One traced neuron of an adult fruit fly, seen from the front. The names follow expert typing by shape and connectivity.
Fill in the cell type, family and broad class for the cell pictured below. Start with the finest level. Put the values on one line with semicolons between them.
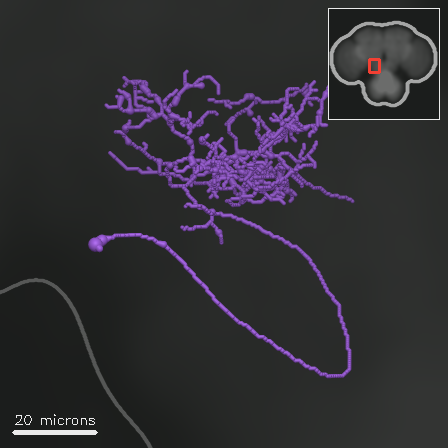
AMMC031; hemilineage MD3; central-brain intrinsic neuron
